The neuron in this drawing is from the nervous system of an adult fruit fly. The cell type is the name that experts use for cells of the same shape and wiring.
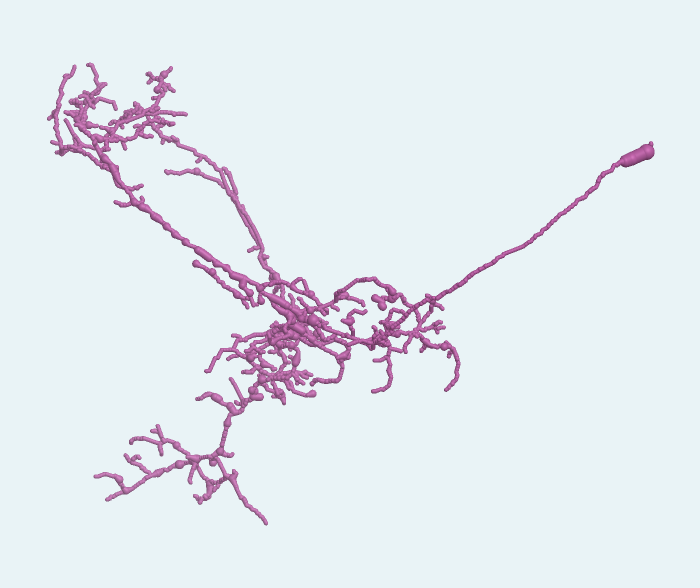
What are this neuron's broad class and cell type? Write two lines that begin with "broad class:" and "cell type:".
broad class: central-brain intrinsic neuron
cell type: SLP395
